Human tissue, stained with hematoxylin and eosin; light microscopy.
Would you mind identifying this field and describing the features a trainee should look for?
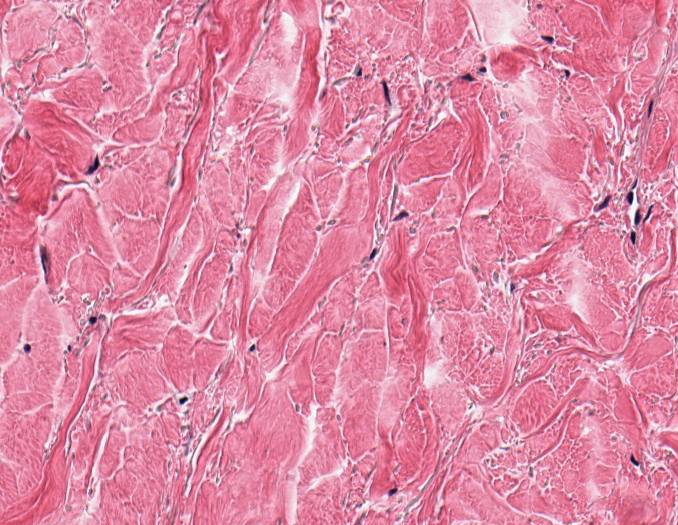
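That's dermis: closely packed pink fibre bundles fill the whole field. They're cut in mixed planes, wavy lengthwise strands lying among cross-cut blocks.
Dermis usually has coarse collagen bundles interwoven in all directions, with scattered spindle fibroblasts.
Nuclei are sparse, small, dark and elongated, and there's no epithelium anywhere.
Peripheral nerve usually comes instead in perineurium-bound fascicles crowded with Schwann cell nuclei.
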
